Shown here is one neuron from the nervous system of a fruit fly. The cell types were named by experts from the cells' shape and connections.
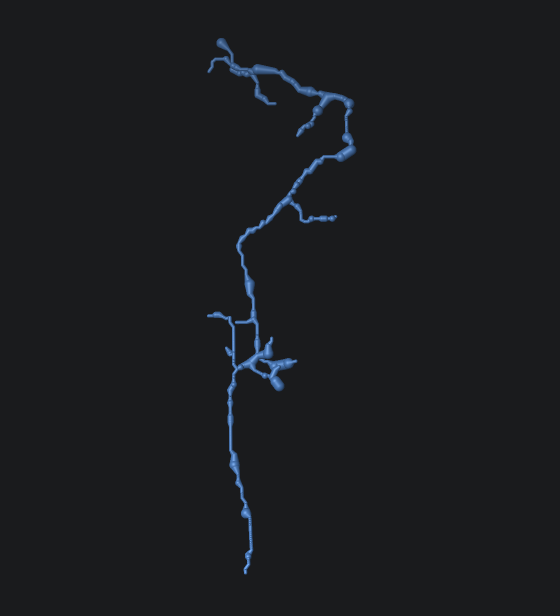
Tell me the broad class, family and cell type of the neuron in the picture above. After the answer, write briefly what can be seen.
This is a sensory neuron entering the brain. The name of its family is class gustatory. It is of cell type claw_tpGRN. The drawing shows no cell body. There are a dozen or fewer branch ends.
